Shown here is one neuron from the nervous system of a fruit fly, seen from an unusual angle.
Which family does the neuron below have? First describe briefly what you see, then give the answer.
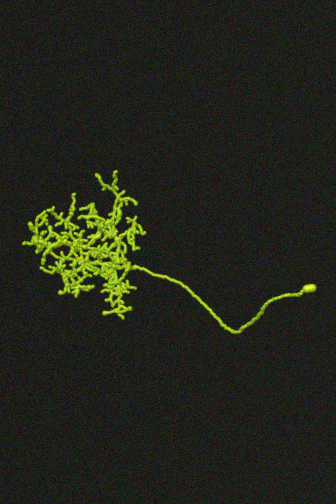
Its cell body lies on the right of the picture. The picture shows dozens of branch ends. This is a central-brain intrinsic neuron. The family is hemilineage VLPp1.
